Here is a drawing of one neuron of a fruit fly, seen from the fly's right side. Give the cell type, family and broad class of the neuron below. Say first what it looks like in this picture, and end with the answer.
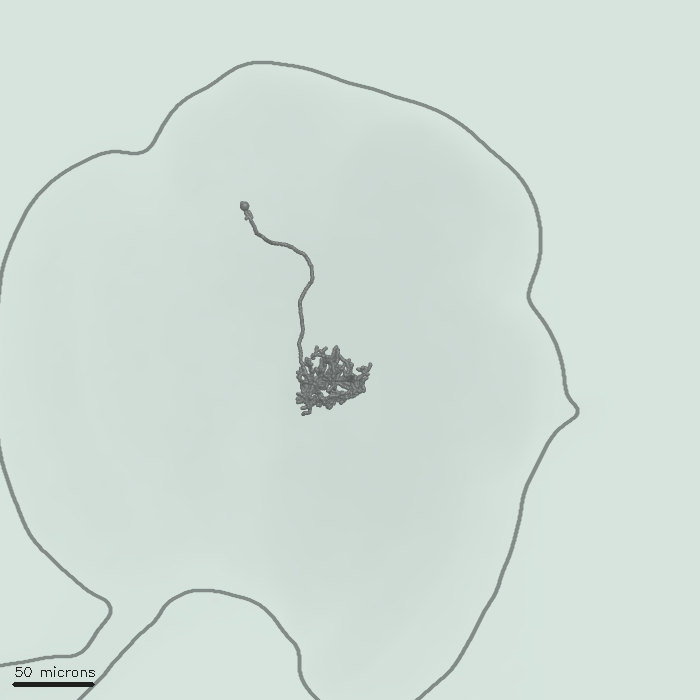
From top to bottom in the picture it spans about 140 microns. In this view it is taller than it is wide. The cell type is AVLP422. The family is hemilineage VLPl4_anterior. It is a central-brain intrinsic neuron.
